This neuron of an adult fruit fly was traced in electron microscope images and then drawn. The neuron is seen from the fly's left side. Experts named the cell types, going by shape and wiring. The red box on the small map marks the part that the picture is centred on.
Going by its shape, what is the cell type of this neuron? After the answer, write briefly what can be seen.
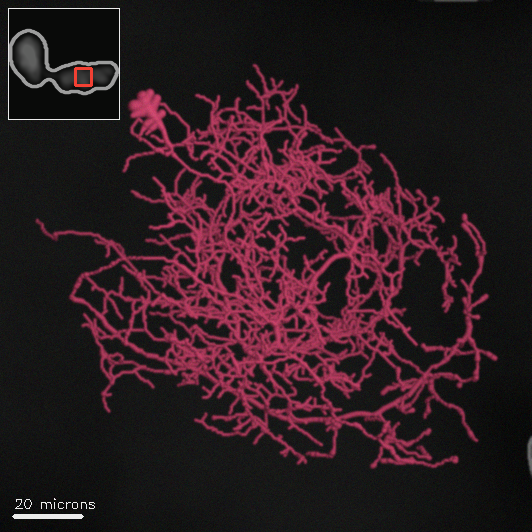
The cell type is IN09A006. It is a nerve-cord intrinsic neuron. The cell body is at the upper left of the picture. From left to right in the picture it spans about 140 microns. The picture shows more than a hundred branch ends.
